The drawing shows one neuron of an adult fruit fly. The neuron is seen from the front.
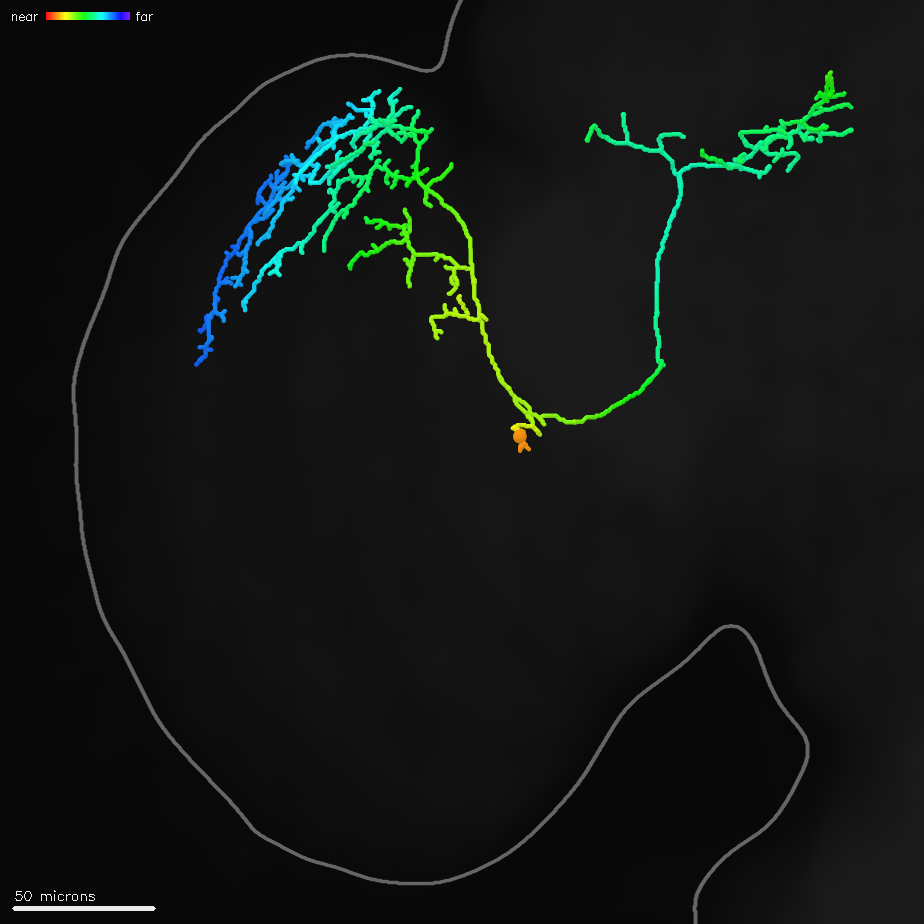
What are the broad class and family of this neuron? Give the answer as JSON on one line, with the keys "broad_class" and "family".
{"broad_class": "visual projection neuron", "family": "MeVP"}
